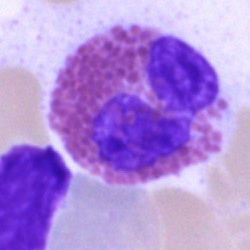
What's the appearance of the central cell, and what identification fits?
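Round and smooth in outline, the cell has dark purple, condensed chromatin. No nucleoli are visible in the nucleus. Its granules are coarse and round. It is an eosinophil.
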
